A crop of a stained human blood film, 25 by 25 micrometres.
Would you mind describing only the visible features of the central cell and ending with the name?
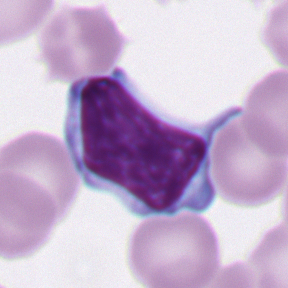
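Working round the cell, the cytoplasm is only a narrow rim around the nucleus. On the right side, a thin tapering projection of cytoplasm extends outward. Within that rim I find no granules. The nucleus, as far as I can tell, holds no visible nucleoli. So, a typical lymphocyte.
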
